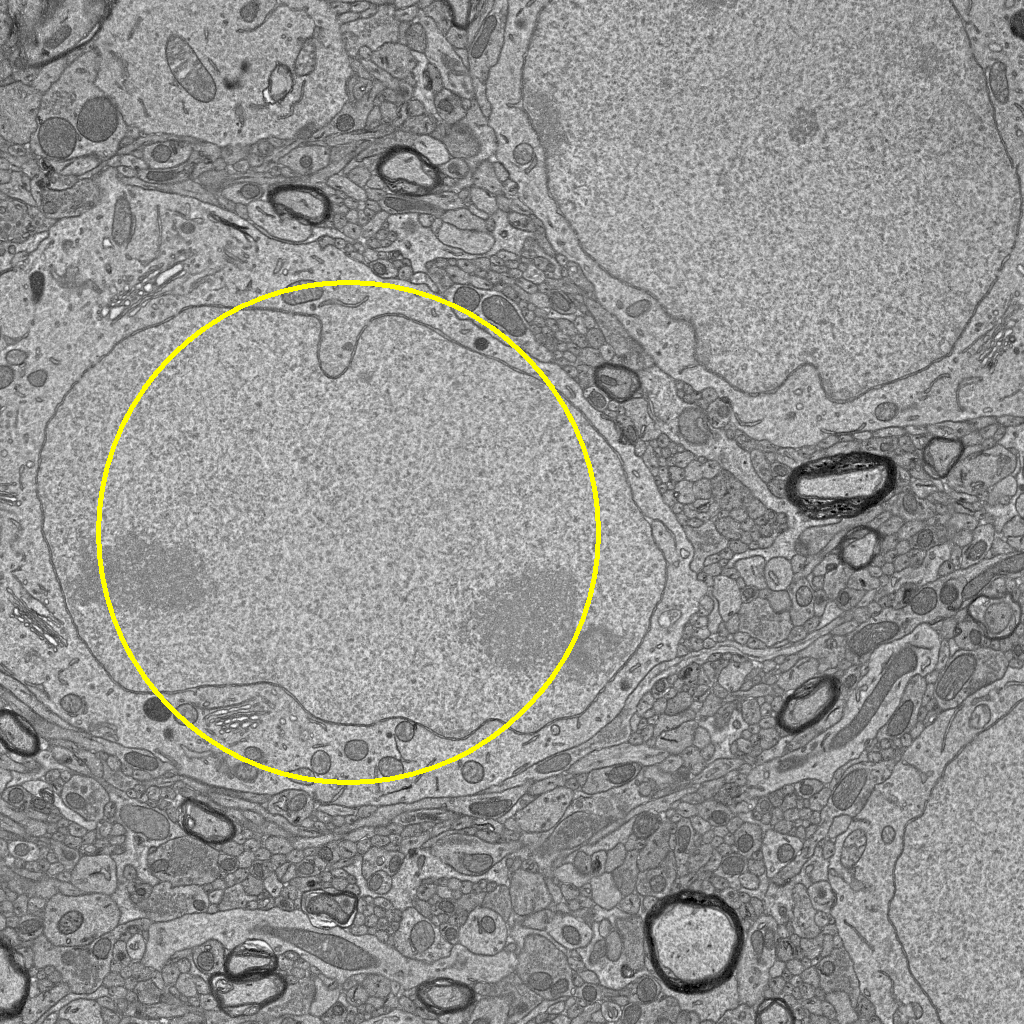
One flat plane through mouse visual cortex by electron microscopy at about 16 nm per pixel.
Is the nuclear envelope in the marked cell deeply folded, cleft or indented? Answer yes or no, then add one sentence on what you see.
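Yes. On its upper edge the nuclear envelope dips inward in a single narrow, finger-like fold.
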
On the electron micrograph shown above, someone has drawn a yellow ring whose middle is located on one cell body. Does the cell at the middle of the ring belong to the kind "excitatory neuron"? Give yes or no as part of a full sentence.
Yes, the cell located at the middle of the ring in the micrograph is of that kind.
